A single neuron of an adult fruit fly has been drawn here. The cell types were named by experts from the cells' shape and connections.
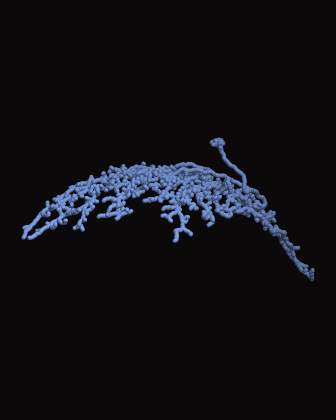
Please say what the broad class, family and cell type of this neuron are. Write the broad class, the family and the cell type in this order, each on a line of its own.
optic-lobe intrinsic neuron
Dm
Dm19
